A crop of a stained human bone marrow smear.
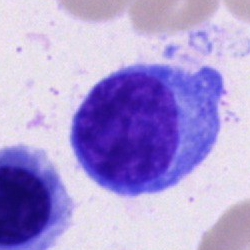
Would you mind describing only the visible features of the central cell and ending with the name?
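The cell is roughly oval, its outline smooth except for a rounded bulge of cytoplasm at the upper right. Deep blue cytoplasm lies mainly on the right side of the nucleus. Right beside the nucleus, the cytoplasm shows a paler zone. No granules are visible in it. This is a plasma cell.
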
